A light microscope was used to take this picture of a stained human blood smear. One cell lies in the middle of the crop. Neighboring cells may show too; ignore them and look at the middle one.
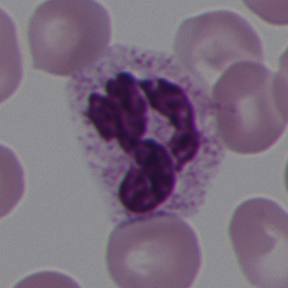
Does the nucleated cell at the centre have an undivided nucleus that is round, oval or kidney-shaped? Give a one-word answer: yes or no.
No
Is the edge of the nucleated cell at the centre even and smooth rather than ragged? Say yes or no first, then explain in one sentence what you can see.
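No. The cell outline is roughly rounded but somewhat irregular, with a slightly ragged edge.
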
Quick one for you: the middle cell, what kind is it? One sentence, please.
At the crop's centre, the cell is a segmented neutrophil.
